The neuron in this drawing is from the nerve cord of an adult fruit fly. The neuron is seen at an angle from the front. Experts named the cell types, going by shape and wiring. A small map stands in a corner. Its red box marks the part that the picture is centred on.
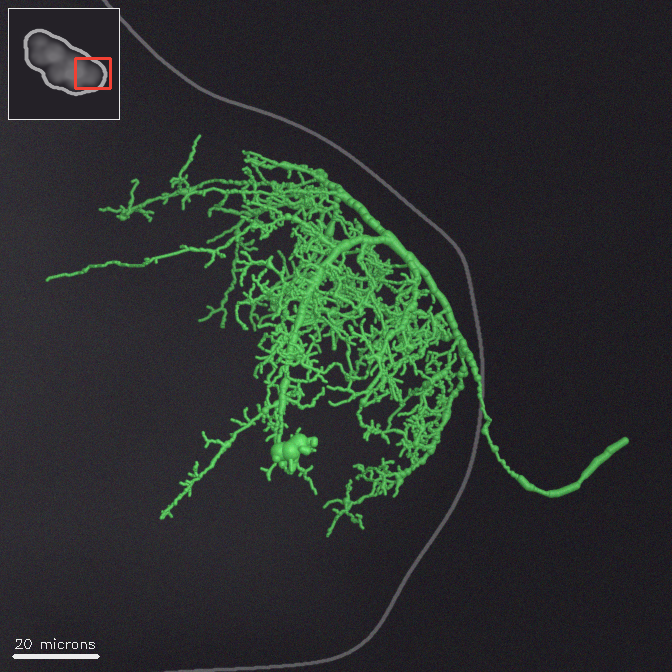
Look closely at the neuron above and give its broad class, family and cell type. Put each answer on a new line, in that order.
motor neuron of the nerve cord
hemilineage 08A
Tergopleural/Pleural promotor MN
